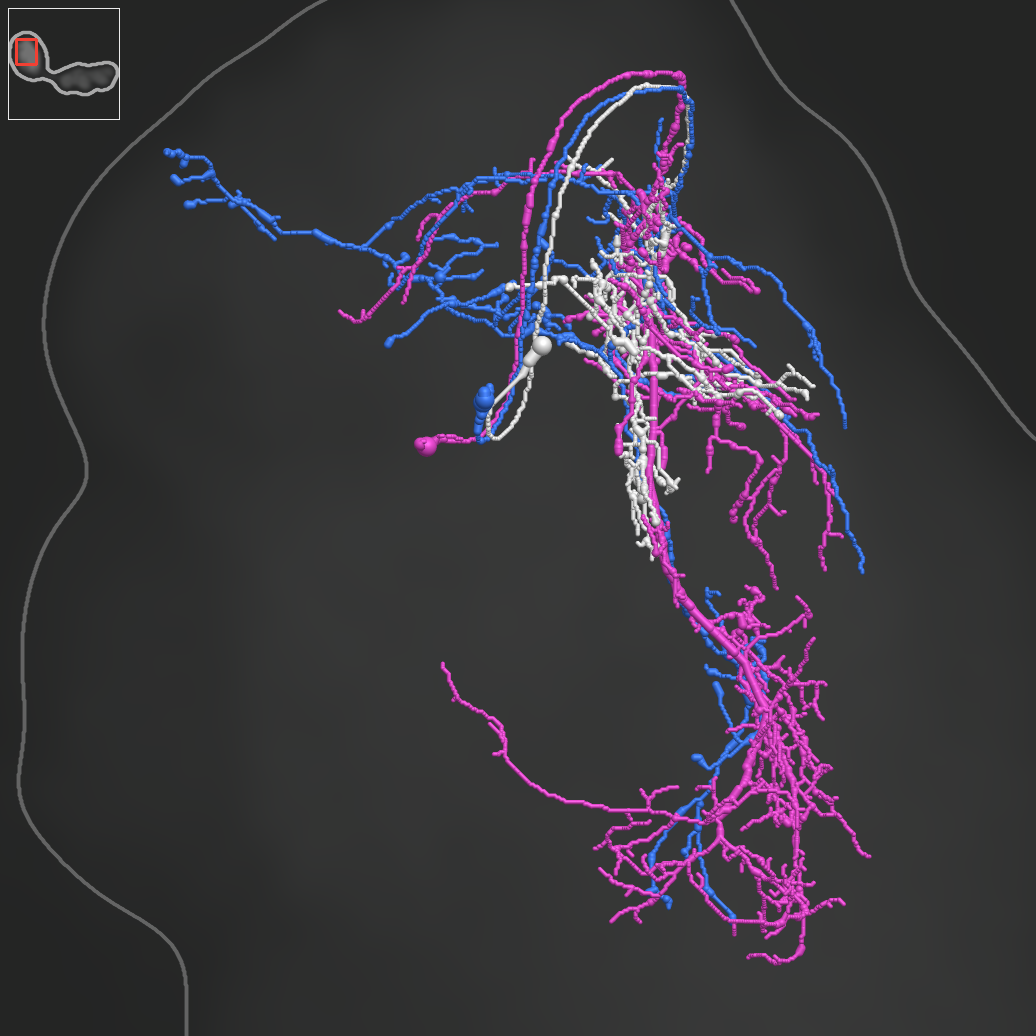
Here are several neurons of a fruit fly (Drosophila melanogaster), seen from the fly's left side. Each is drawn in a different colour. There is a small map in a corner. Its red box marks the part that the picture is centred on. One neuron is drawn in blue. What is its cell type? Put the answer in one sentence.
The cell type is CL010.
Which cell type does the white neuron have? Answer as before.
The cell type is CL013.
